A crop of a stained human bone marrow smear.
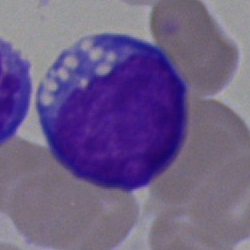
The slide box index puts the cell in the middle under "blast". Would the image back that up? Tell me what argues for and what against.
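Start with the chromatin: it's fine and evenly spread, not clumped, so that goes with blast and against lymphocyte.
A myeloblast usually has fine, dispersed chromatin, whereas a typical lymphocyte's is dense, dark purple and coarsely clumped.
The cytoplasm is only a narrow rim, widest at the upper left, so the cell is mostly nucleus, and that would suit either name.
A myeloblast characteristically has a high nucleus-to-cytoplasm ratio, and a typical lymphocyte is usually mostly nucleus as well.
That rim stains deep blue, with several small round clear vacuoles along its upper-left edge. The outline is round and smooth, and the nucleus lies off-centre toward the lower right. So yes, blast fits here, and lymphocyte doesn't.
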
